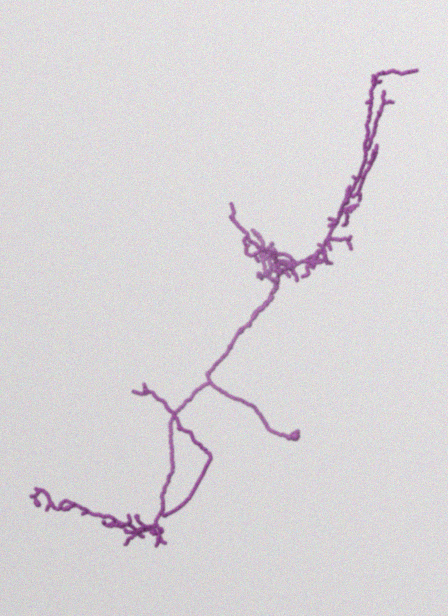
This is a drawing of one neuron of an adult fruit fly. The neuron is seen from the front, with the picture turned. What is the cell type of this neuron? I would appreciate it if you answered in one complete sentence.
The neuron is a member of cell type CB4069.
